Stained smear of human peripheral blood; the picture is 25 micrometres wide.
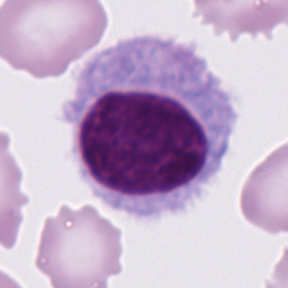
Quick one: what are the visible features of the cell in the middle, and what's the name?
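Nucleus oval, evenly outlined, not indented. Chromatin dark purple, finely and evenly stippled, without large dense blocks. Cytoplasm pale greyish-blue, mottled, with no distinct coloured granules. A hairy cell.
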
